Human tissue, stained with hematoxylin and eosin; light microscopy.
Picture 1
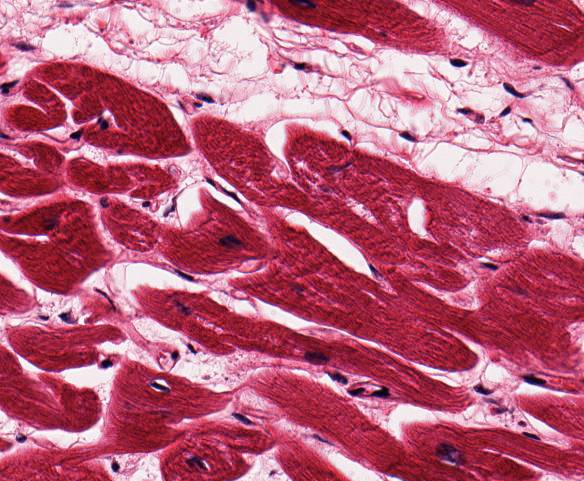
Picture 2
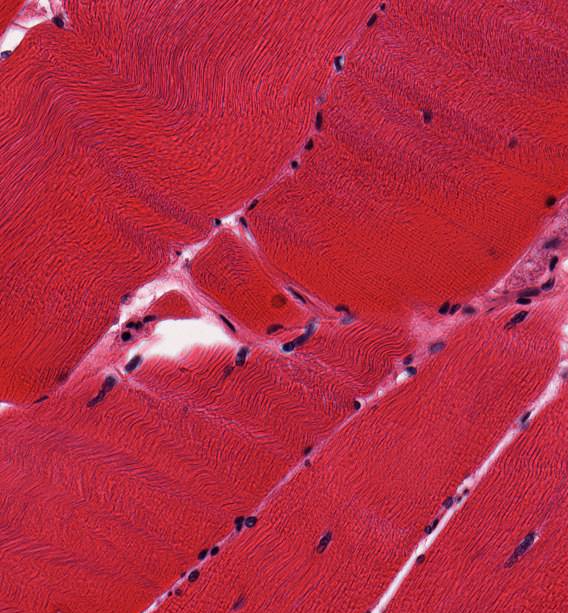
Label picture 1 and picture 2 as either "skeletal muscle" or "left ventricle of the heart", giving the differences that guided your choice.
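I have left ventricle of the heart in picture 1 and skeletal muscle in picture 2. In the first, muscle bundles fill most of the field, running mainly diagonally from upper left to lower right, and the fibres branch and join neighbours rather than run as separate parallel cylinders. The second's fibres lie side by side without branching. Its nuclei are dark and flattened and sit at the fibre edges, whereas the few nuclei I can see in the first lie centrally, some with a clear halo.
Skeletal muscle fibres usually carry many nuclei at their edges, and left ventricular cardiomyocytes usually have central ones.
The first has deeply eosinophilic cytoplasm with fine striations along the fibres; the second stains a deep, intense red, and thin pale pink connective tissue strands with small dark nuclei divide its fibres.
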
